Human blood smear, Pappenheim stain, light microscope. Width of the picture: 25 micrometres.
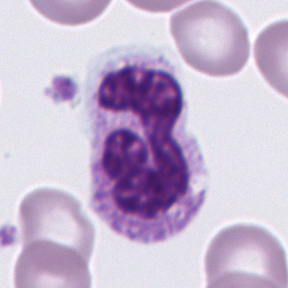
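Segmented neutrophil, the central cell. I can't see any nucleoli in its nucleus. The cytoplasm looks pale lilac, with fine violet-pink granules scattered through it. Nor do I find any clear vacuoles there.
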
